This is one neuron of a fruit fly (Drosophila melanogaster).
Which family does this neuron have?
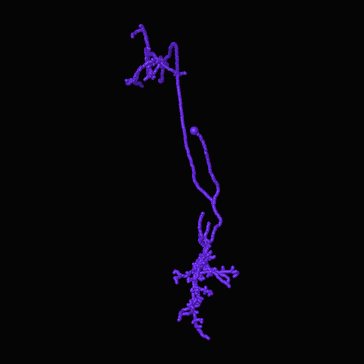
hemilineage LB12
